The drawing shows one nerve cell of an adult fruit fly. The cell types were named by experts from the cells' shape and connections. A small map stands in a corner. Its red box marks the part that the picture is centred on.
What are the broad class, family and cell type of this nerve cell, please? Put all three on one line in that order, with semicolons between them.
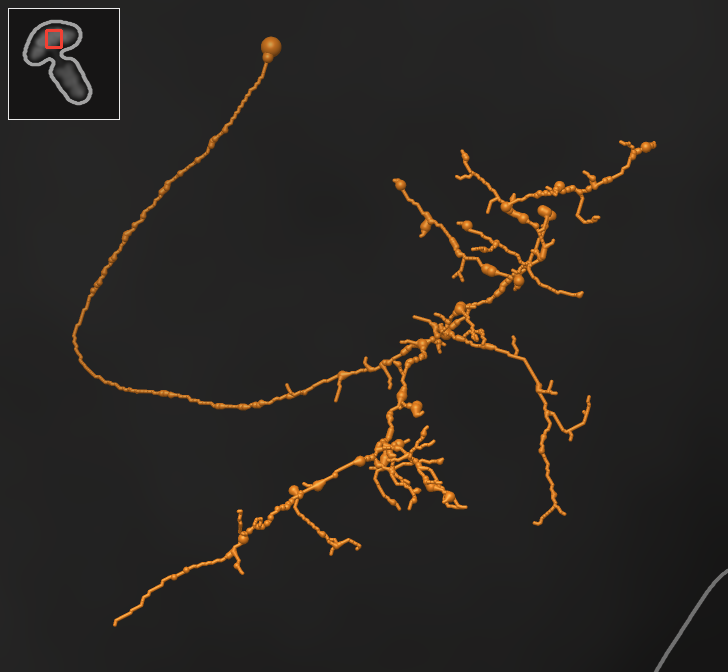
central-brain intrinsic neuron; hemilineage MD3; AMMC018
